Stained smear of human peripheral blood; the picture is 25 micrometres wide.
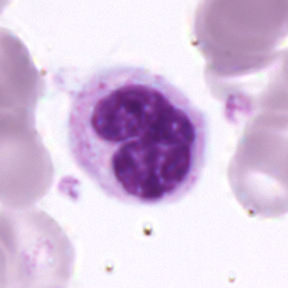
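Band neutrophil, the cell in the middle. Looking at the chromatin first: dark purple, coarsely clumped, and I can see no nucleoli. The nucleus comes to about 10 by 9 micrometres and fills about 60% of the cell's area. Then the cytoplasm: pale pink-lilac, with fine pinkish-violet granules, and its rim is wider on the left side of the nucleus.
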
